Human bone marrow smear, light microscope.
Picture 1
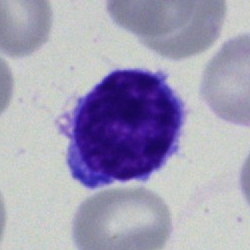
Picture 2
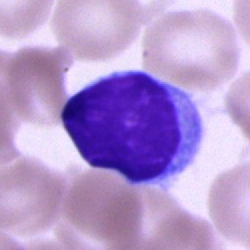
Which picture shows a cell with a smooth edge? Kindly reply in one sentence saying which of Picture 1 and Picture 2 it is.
The cell shown in Picture 2 is bounded by a smooth outline.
